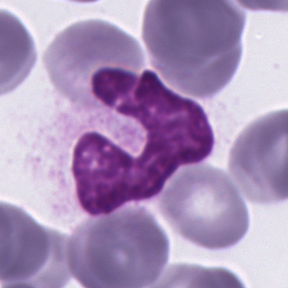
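Band neutrophil. Its nucleus is bent into a curved, C-like shape, with a deep notch opening toward the left. Fine pinkish-purple granules are scattered through the cytoplasm, which contains no vacuoles. The outer border of the cell is faint and hard to trace against the background.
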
